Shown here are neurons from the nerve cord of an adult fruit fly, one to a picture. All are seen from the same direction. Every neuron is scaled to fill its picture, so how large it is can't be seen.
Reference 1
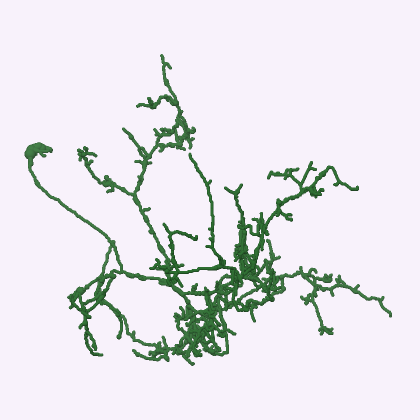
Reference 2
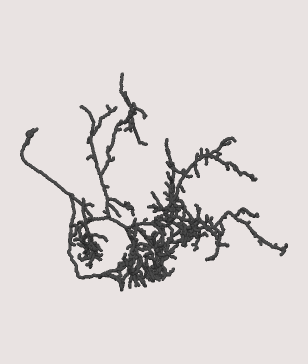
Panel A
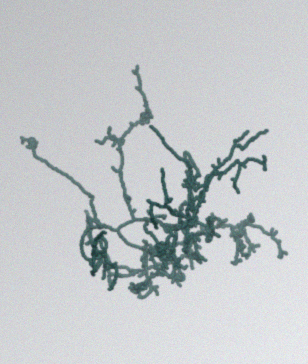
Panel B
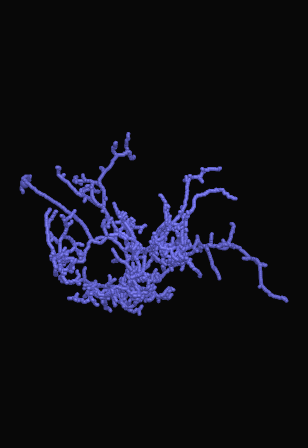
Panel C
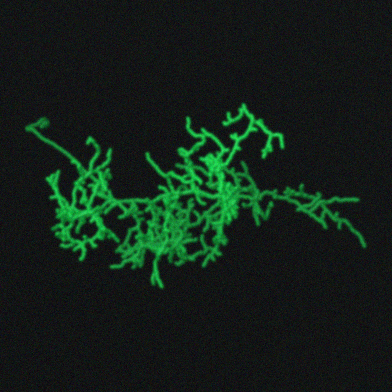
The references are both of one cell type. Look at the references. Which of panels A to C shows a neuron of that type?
Panel A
